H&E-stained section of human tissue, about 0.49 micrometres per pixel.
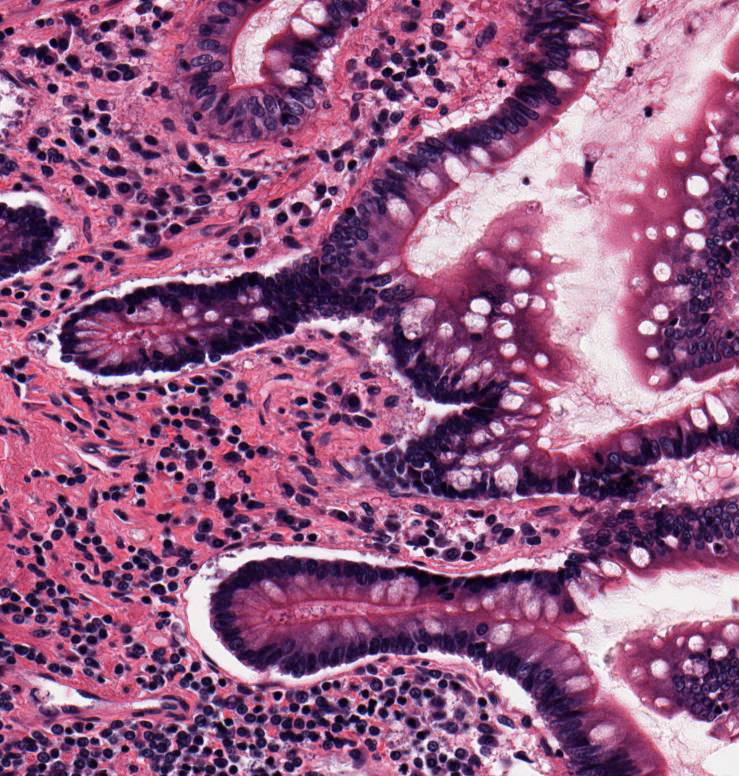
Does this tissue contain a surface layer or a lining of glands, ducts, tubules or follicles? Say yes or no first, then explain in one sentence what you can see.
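Yes. Goblet cells with pale, clear mucin vacuoles are scattered in the lining and are most numerous in the glands on the right side.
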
